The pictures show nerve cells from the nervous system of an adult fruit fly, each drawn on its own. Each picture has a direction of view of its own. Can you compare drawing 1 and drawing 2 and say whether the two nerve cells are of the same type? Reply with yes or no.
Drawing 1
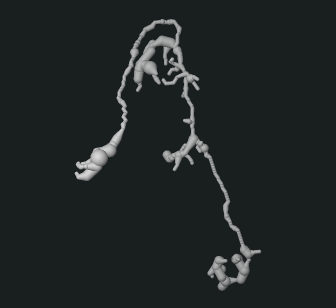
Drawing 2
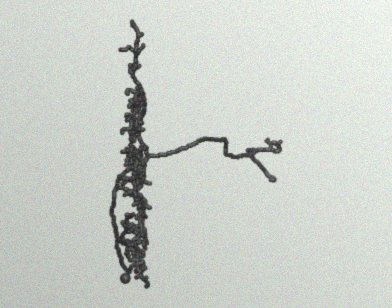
no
